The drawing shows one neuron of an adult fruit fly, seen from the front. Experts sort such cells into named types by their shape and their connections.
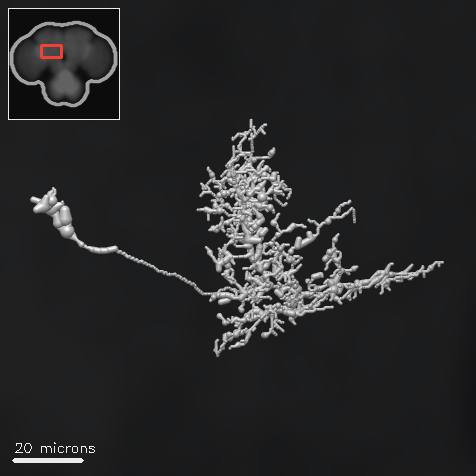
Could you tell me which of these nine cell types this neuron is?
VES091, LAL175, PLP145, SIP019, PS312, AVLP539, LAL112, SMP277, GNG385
LAL112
